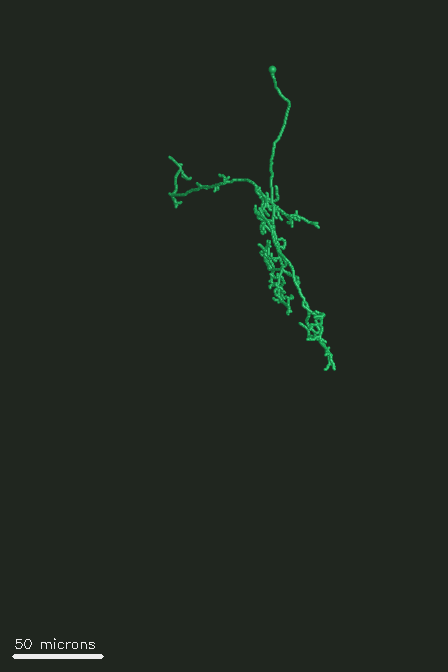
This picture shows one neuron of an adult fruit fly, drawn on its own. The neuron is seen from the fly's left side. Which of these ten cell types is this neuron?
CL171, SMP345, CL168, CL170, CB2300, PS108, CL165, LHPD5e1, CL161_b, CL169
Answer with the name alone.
CL169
